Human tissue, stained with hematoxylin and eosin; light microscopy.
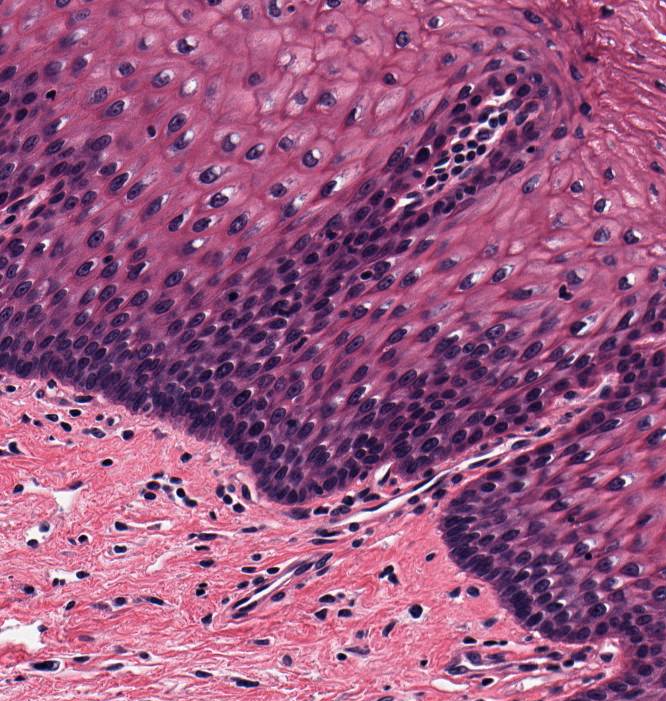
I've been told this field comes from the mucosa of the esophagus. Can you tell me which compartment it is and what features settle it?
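Stratified squamous nonkeratinized epithelium fills the upper and right part of the field, with connective tissue stroma at lower left. Its base is lined by a crowded band of dark, oval nuclei.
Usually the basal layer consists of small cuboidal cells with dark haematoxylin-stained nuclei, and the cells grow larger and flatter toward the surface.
Toward the top, cells here have more abundant pale pink cytoplasm and distinct borders. Nucleated cells reach the upper edge without any layer of purple keratohyalin granules.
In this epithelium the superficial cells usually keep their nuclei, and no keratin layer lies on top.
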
